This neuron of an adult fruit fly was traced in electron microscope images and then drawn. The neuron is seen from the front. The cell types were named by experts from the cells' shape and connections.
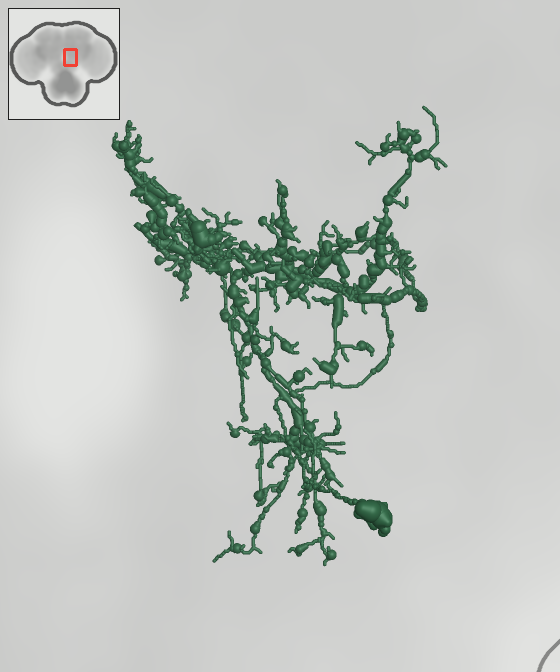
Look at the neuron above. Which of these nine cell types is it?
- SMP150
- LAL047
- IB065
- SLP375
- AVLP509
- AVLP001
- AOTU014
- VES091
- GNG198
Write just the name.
VES091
